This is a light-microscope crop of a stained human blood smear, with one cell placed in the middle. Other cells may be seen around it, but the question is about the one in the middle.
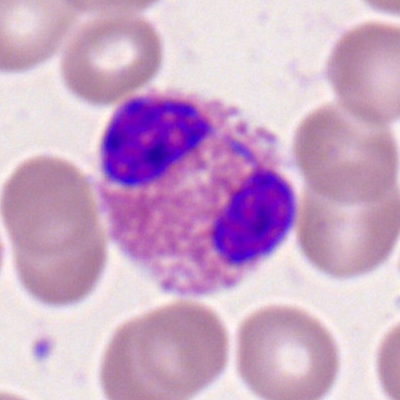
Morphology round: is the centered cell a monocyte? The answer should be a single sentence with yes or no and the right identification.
No, the cell in the centre is an eosinophil instead of a monocyte.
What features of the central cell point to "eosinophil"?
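This cell is an eosinophil. Its nucleus shows two lobes, one at the upper left of the cell and the other at the lower right.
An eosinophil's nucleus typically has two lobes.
The two lobes here agree with that. The chromatin is dark purple and clumped.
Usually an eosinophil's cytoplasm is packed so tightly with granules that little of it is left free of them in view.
The cytoplasm here is likewise filled with granules, which are coarse.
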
